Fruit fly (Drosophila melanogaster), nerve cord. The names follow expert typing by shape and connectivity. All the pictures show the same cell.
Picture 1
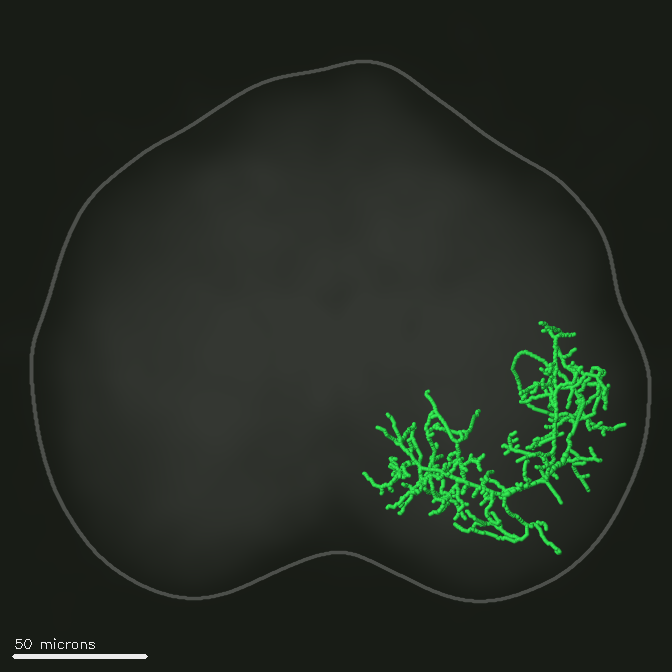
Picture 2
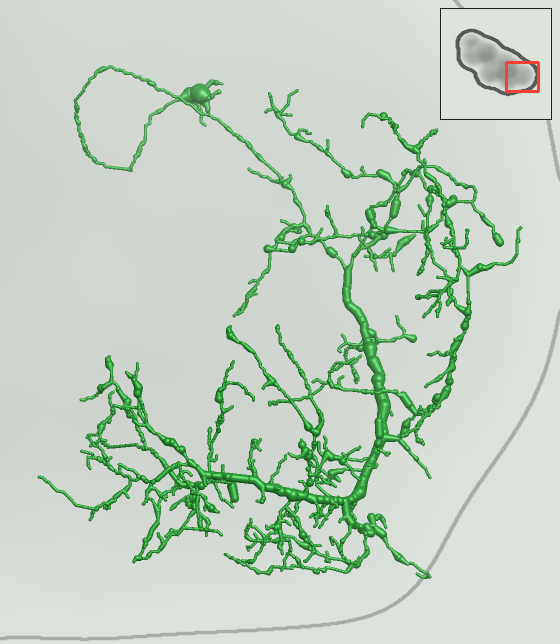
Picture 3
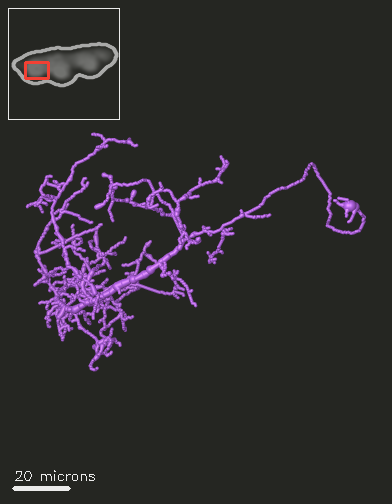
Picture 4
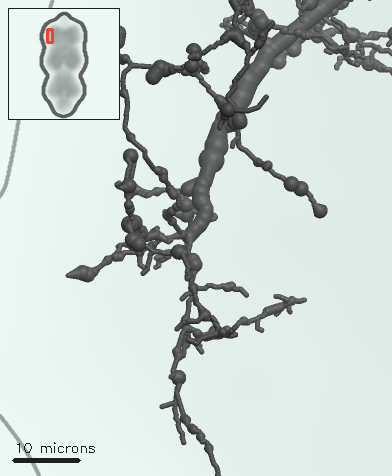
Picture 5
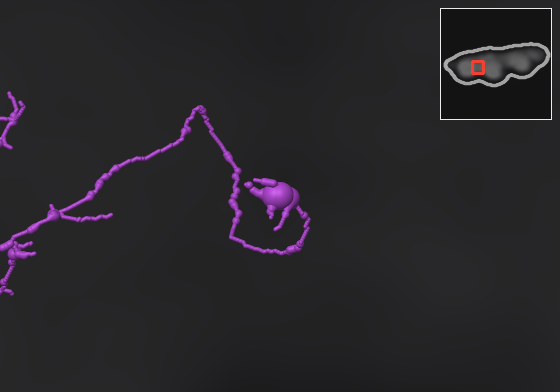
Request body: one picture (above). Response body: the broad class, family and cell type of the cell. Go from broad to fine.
nerve-cord intrinsic neuron; hemilineage 03A; IN03A046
